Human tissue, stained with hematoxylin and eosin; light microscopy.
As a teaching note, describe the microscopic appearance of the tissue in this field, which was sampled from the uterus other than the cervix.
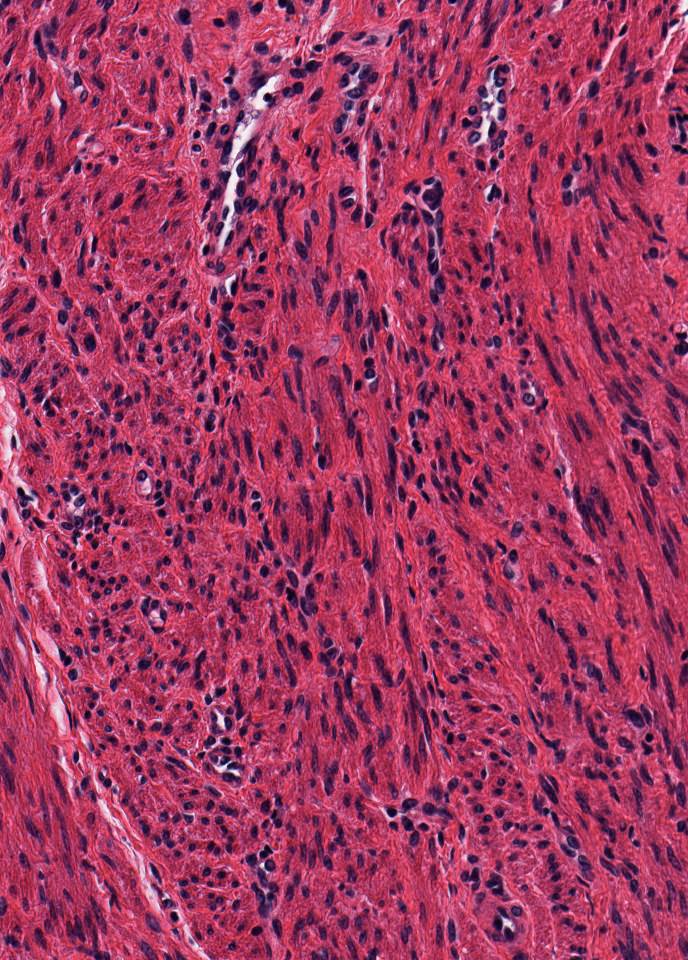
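Densely packed spindle cells, arranged in fascicles, occupy the entire field. On the right side, most nuclei are elongated and run parallel to each other. The cytoplasm is intensely eosinophilic with a fibrillary texture. The nuclei stain darkly and are hyperchromatic, and large nucleoli are not obvious.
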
